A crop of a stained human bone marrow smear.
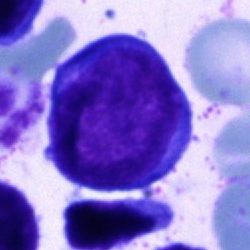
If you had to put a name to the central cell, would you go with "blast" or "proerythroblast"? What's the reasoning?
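It is a proerythroblast. The outline is roughly round with a smooth edge. The chromatin is finely granular rather than coarsely clumped. The cytoplasm is deep blue, and no granules are visible in it.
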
